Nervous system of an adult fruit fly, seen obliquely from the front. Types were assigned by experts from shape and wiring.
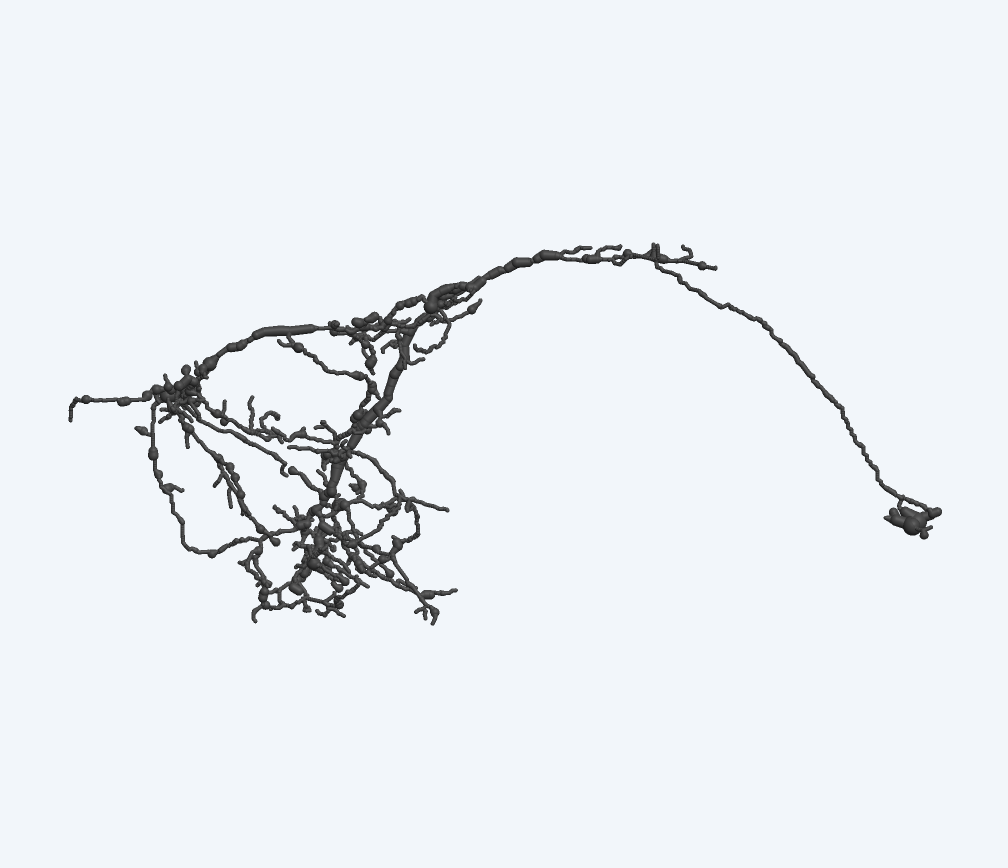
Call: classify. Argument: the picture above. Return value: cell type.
IN12B022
